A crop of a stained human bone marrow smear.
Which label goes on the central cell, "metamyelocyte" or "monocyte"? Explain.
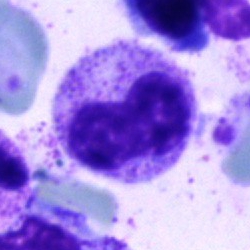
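Metamyelocyte, I think, rather than monocyte. Many small purple-pink granules fill the cytoplasm, which is pale lilac between them, not blue.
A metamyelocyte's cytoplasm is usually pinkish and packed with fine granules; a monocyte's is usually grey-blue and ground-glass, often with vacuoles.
The chromatin stains dark purple and looks dense, with a few slightly paler patches.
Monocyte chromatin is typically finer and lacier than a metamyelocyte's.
Its nucleus is notched along the upper edge, giving a kidney shape.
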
